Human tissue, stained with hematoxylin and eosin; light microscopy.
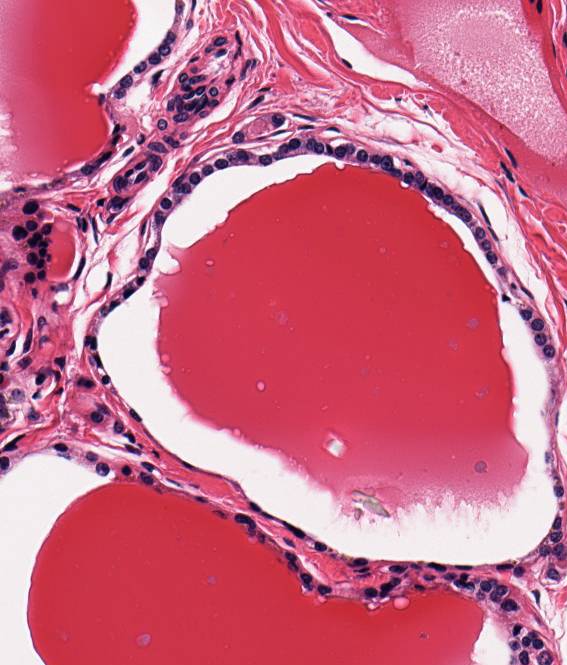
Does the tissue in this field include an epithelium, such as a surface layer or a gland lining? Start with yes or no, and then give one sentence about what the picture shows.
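Yes. The central follicle is lined by a single layer of low cuboidal to flattened epithelial cells.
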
